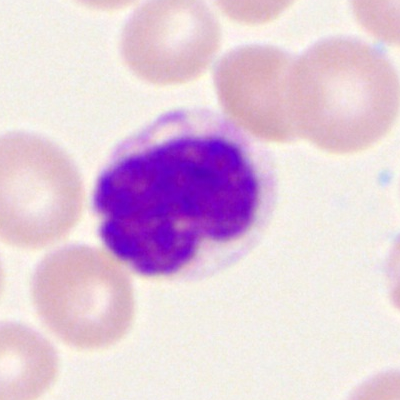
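Basophil, central cell of a stained human blood smear. Outline: roughly round. The nucleus occupies most of the cell and has a lumpy, lobed edge. Its chromatin is dark purple and coarsely clumped.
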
